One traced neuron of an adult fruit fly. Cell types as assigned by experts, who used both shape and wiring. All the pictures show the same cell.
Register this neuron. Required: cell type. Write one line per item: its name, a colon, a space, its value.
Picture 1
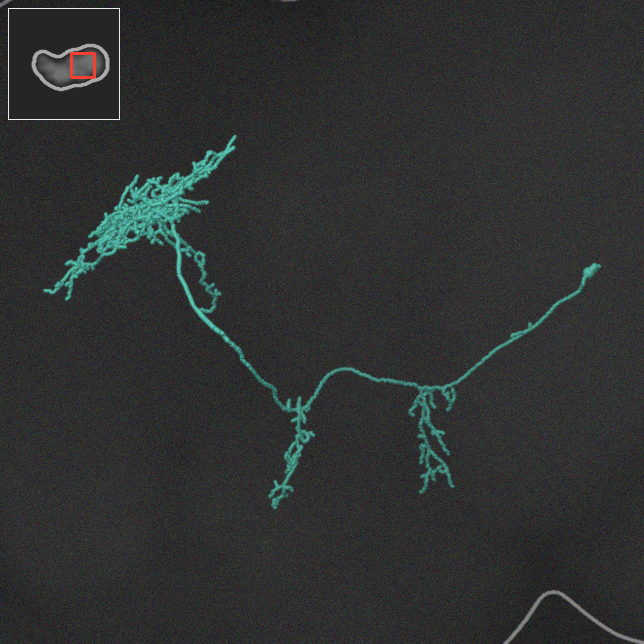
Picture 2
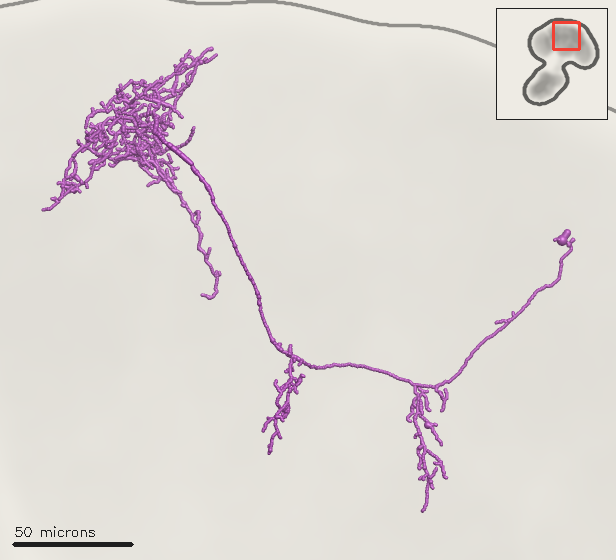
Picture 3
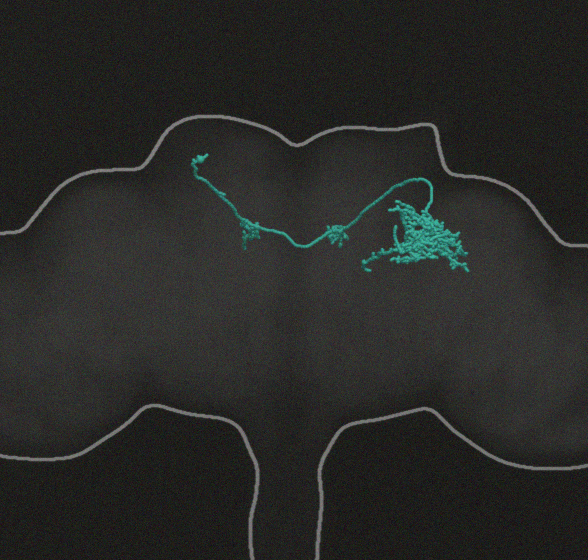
cell type: mAL_m8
